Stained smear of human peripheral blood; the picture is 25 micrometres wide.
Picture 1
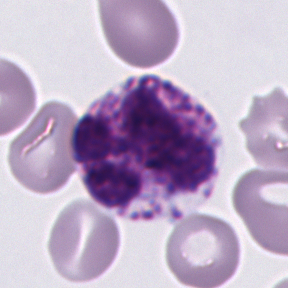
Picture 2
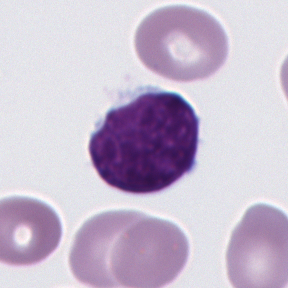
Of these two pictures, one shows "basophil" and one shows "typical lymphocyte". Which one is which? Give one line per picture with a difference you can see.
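Picture 1 is a basophil. The nucleus looks divided into several lobes.
Picture 2 is a typical lymphocyte. The nucleus is a single rounded mass without lobes.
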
